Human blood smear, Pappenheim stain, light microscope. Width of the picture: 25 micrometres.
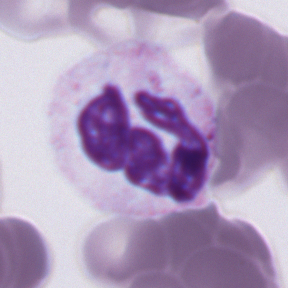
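Segmented neutrophil with dark purple, coarsely clumped chromatin and no visible nucleoli. Fine pinkish-lilac granules are scattered through the cytoplasm, which shows no vacuoles.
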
